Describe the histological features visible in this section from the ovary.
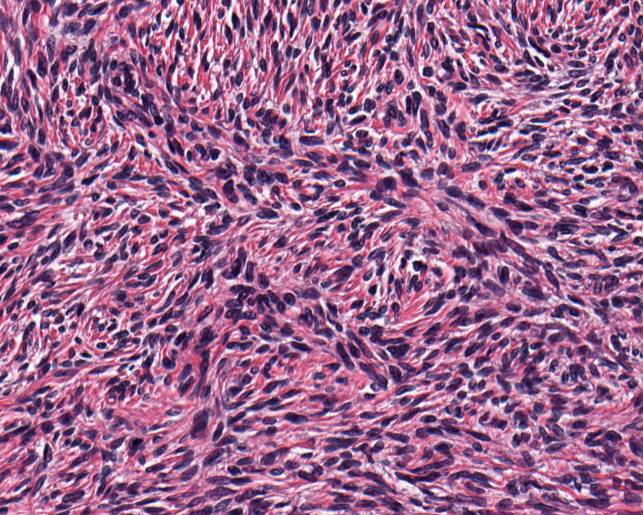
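The entire field consists of densely packed spindle cells arranged in short fascicles that intersect at varying angles. Most nuclei are elongated and darkly stained. Cytoplasm is scant and pale pink, with indistinct cell borders. Along the top of the field, the cells run in a more parallel stream than in the middle of the field.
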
